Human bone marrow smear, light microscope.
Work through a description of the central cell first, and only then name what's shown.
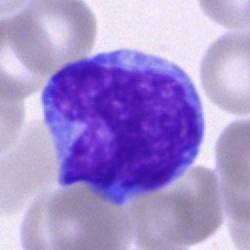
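A wedge-shaped notch cuts into the left side of the nucleus, which fills most of the cell. The chromatin is finely textured, with small paler spots scattered through it. The outline is roughly round with a small pointed corner at the bottom. This is a monocyte.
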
